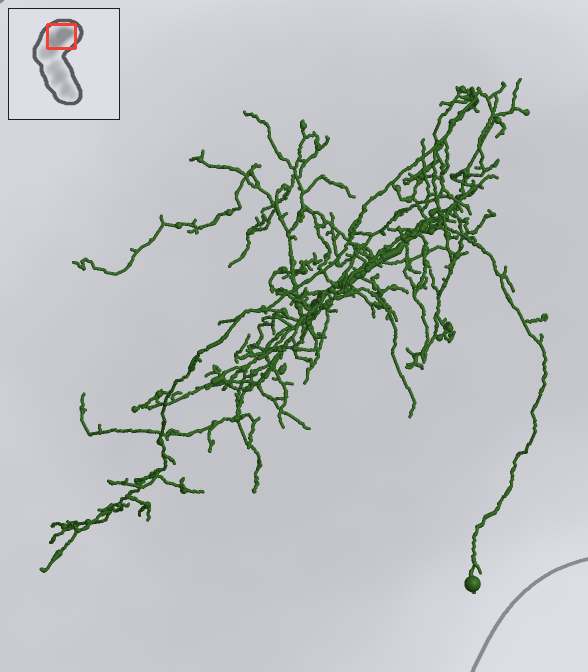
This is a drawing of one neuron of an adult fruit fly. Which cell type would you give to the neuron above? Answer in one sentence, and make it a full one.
In terms of cell type, the neuron is pC1_13b.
